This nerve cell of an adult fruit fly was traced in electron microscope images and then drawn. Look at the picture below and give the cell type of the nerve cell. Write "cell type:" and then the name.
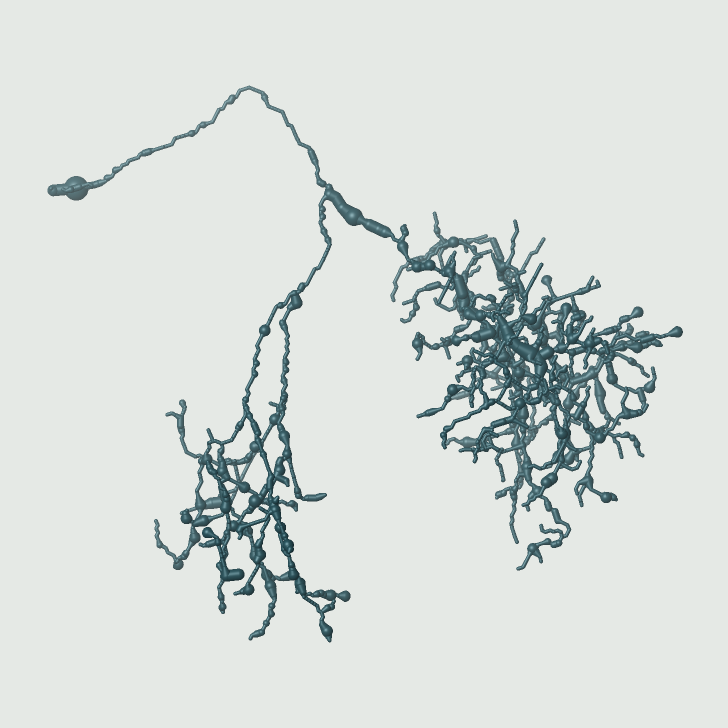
cell type: Li13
